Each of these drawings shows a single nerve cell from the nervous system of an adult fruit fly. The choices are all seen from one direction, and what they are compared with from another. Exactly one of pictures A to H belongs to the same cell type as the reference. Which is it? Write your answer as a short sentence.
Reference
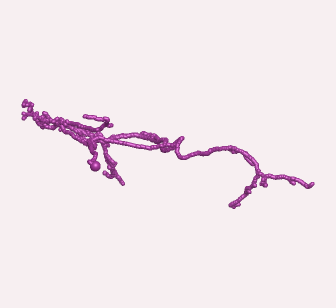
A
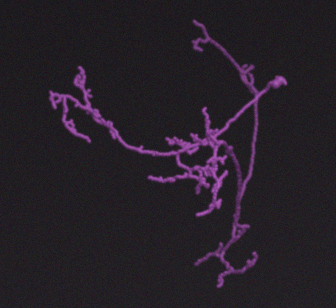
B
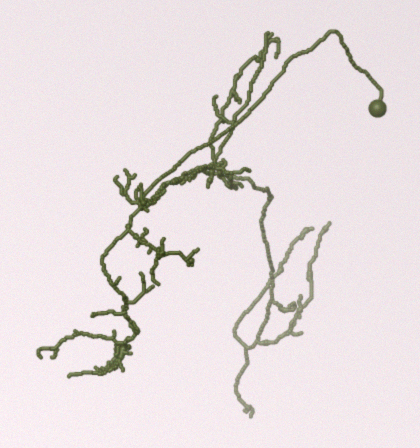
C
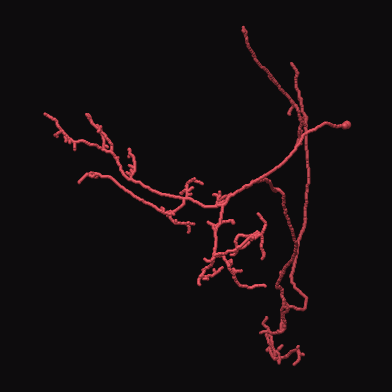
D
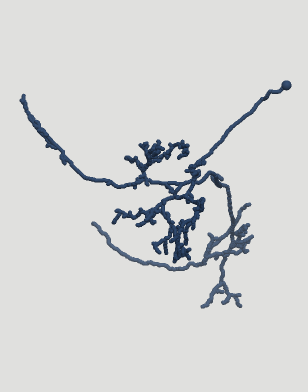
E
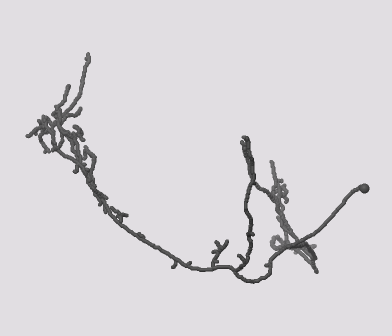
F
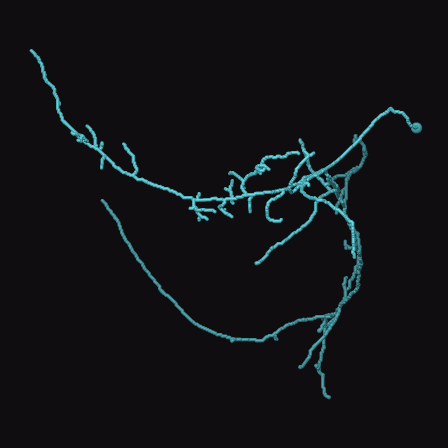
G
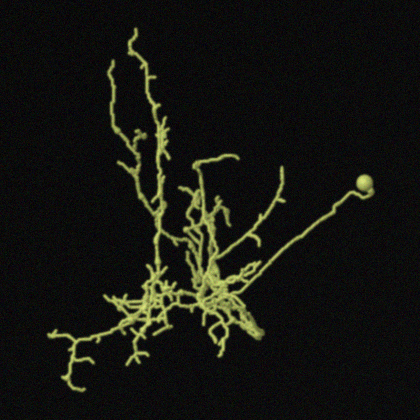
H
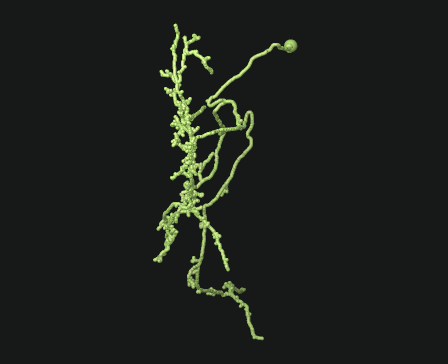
Picture H shows a nerve cell of the same cell type.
